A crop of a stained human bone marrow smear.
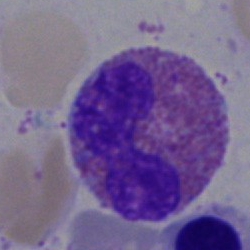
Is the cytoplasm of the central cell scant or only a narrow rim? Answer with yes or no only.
No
